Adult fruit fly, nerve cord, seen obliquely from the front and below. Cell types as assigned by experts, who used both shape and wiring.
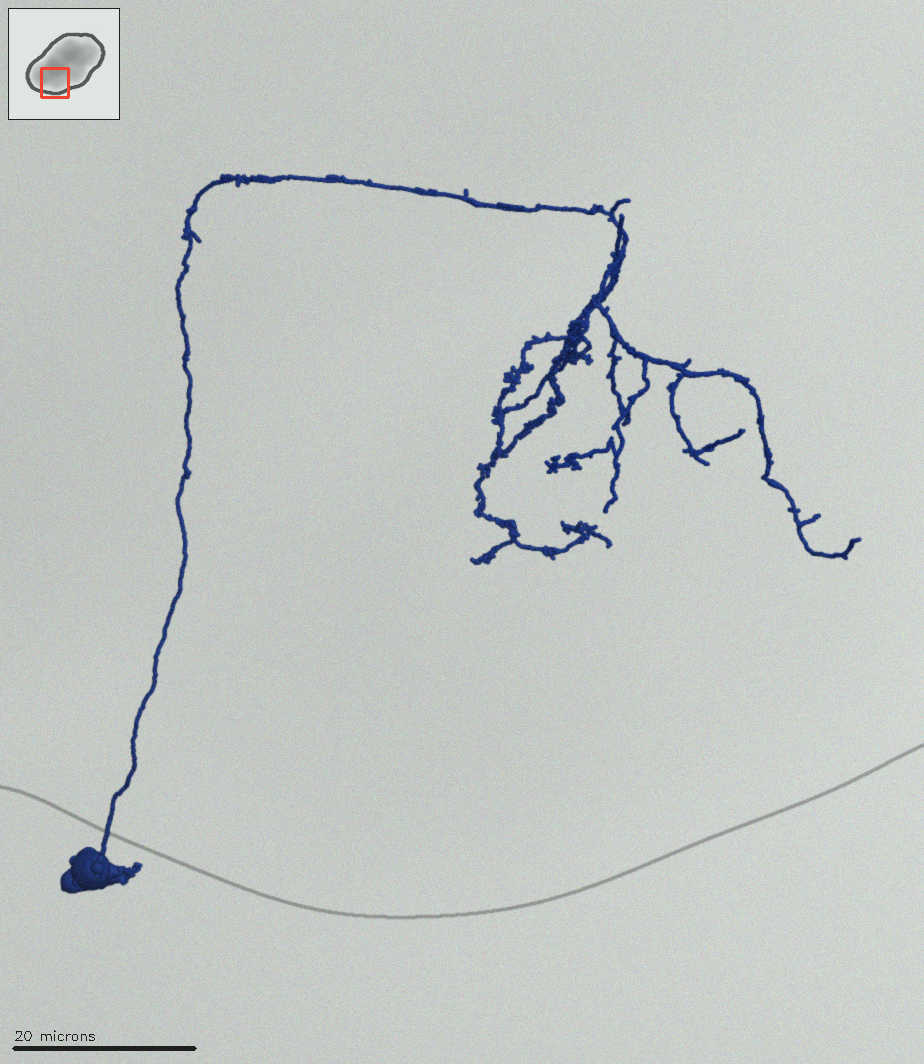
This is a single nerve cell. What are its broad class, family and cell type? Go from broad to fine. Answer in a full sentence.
A nerve-cord intrinsic neuron of hemilineage 21A, type IN21A039.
